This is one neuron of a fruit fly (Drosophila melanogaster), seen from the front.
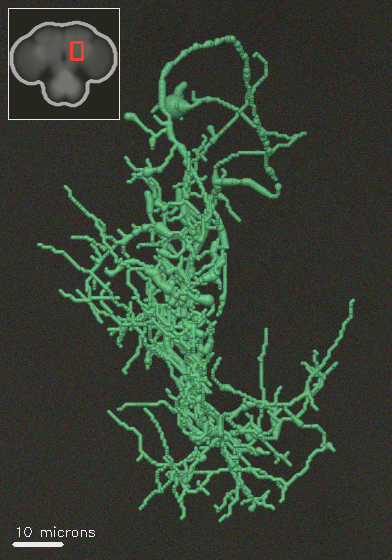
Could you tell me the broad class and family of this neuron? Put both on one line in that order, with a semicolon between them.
central-brain intrinsic neuron; hemilineage DL1_ventral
